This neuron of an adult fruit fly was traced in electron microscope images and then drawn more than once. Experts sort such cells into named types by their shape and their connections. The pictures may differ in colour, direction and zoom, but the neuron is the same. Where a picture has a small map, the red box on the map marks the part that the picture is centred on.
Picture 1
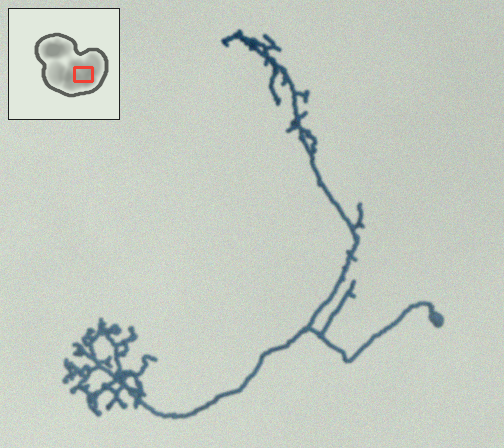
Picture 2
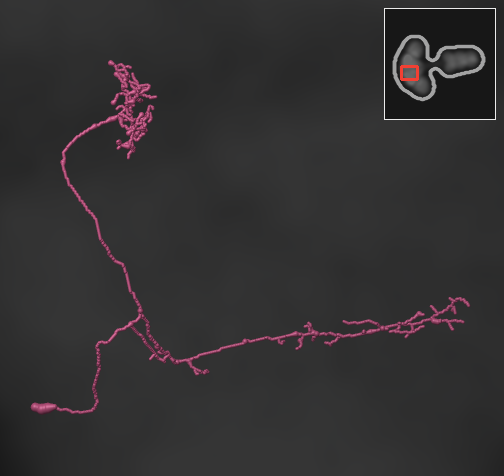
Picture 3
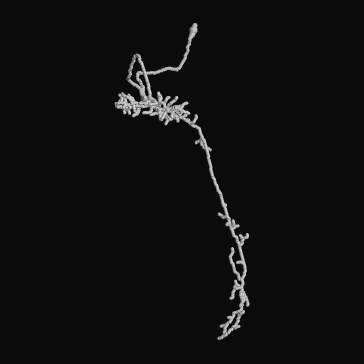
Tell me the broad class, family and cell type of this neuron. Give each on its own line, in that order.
central-brain intrinsic neuron
hemilineage EBa1
ER1_b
